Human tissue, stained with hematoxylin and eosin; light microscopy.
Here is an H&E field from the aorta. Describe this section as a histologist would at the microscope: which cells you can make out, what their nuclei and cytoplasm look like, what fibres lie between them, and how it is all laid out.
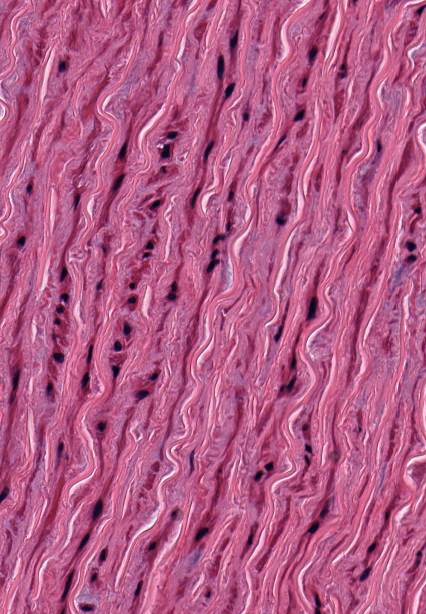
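First, the whole field is filled by closely packed, parallel fibres, with no other kind of tissue. Second, the fibres follow a wavy, crimped course along their length. Third, they stain bright pink with eosin. Finally, sparse, dark, elongated nuclei lie between the fibres, their long axes parallel to them.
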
